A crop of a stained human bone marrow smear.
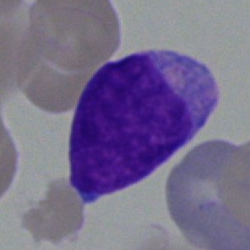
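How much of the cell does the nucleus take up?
The nucleus fills most of the cell.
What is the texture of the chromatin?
It is finely mottled rather than coarsely clumped.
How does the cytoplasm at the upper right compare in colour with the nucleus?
It is pale lilac, much lighter than the nucleus.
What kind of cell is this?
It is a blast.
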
